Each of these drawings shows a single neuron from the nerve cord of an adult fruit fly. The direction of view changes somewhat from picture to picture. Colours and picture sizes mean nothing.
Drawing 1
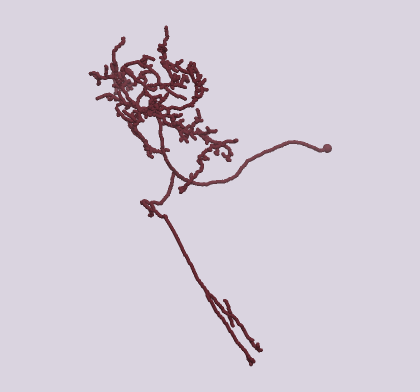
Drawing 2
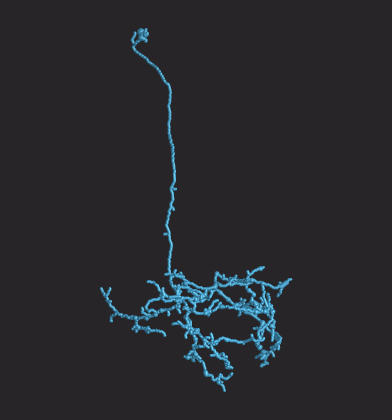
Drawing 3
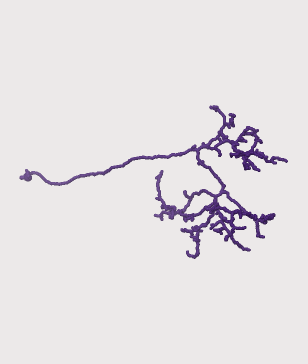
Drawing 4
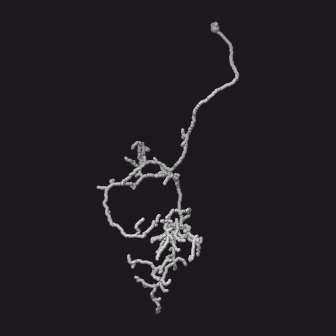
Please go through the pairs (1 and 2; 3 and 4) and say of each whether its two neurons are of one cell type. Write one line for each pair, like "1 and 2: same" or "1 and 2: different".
1 and 2: different
3 and 4: same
